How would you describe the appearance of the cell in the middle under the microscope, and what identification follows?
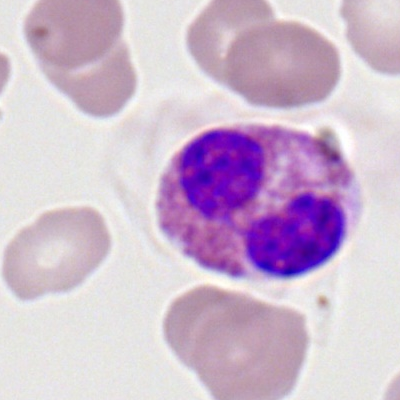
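Taking the outline first: smooth, and round to slightly oval. Now the nucleus, which I see falls into two separate lobes. Its chromatin is deep purple and coarsely clumped, and I can find no nucleoli in either lobe. The cell is an eosinophil.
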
